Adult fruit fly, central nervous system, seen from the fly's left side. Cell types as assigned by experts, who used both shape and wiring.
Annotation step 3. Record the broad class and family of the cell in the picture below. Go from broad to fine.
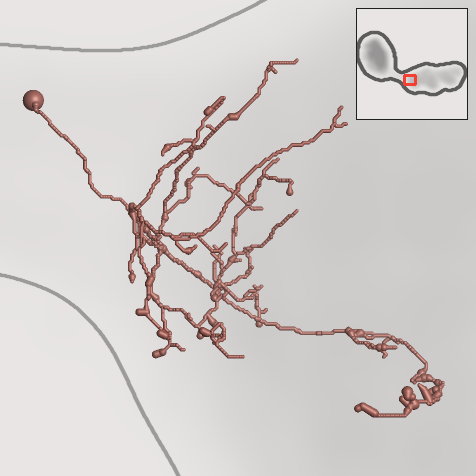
nerve-cord intrinsic neuron; hemilineage 09A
